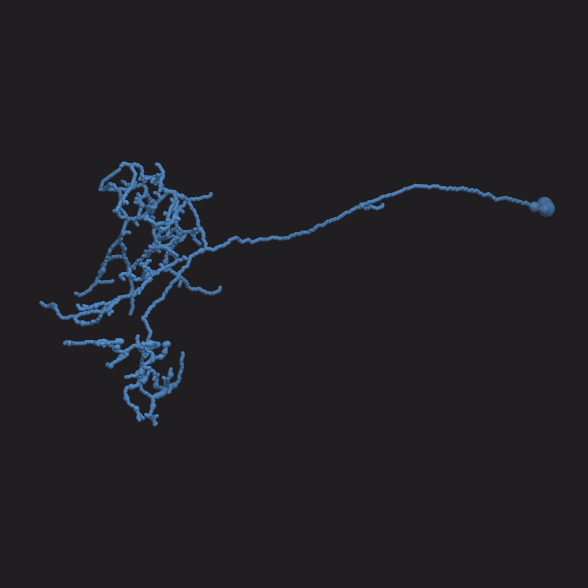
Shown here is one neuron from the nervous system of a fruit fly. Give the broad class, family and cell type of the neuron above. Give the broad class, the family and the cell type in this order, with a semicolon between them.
central-brain intrinsic neuron; hemilineage LHa2; CB1513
